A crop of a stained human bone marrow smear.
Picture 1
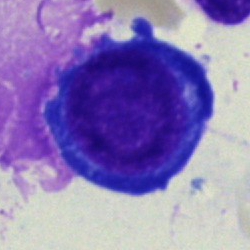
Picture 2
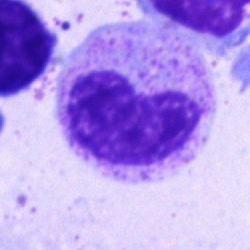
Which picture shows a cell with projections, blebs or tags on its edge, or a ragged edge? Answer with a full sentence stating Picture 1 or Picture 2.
The cell whose outline is rough is the one in picture 1.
